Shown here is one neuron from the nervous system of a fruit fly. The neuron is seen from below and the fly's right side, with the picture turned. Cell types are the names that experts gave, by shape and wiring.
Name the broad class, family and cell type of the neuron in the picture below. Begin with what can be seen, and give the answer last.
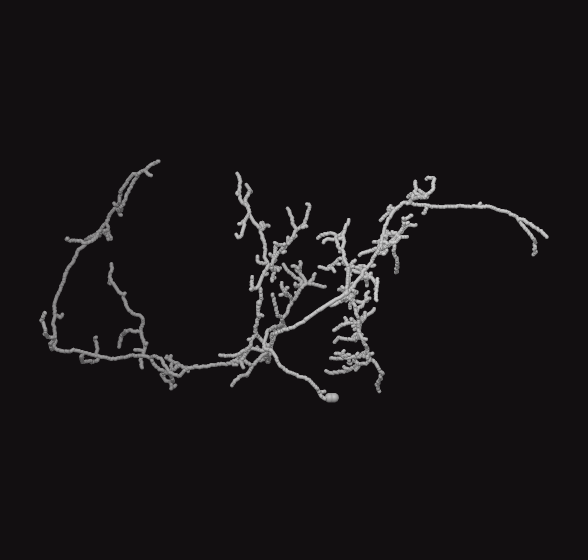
The cell body can be seen at the bottom of the picture. The picture shows dozens of branch ends. This is a nerve-cord intrinsic neuron. Its family is hemilineage 03A. It is of cell type IN03A029.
